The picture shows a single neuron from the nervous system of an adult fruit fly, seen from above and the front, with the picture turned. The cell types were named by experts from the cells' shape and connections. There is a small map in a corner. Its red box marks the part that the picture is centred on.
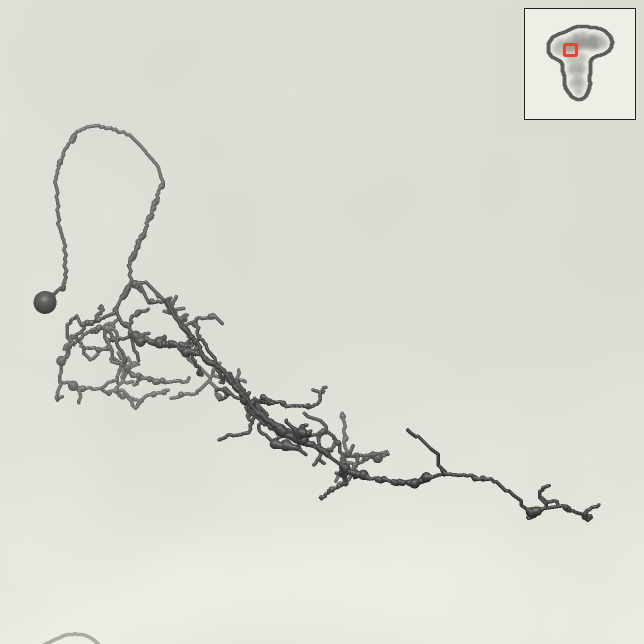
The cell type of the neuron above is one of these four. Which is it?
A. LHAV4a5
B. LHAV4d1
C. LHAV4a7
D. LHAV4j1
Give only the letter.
B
